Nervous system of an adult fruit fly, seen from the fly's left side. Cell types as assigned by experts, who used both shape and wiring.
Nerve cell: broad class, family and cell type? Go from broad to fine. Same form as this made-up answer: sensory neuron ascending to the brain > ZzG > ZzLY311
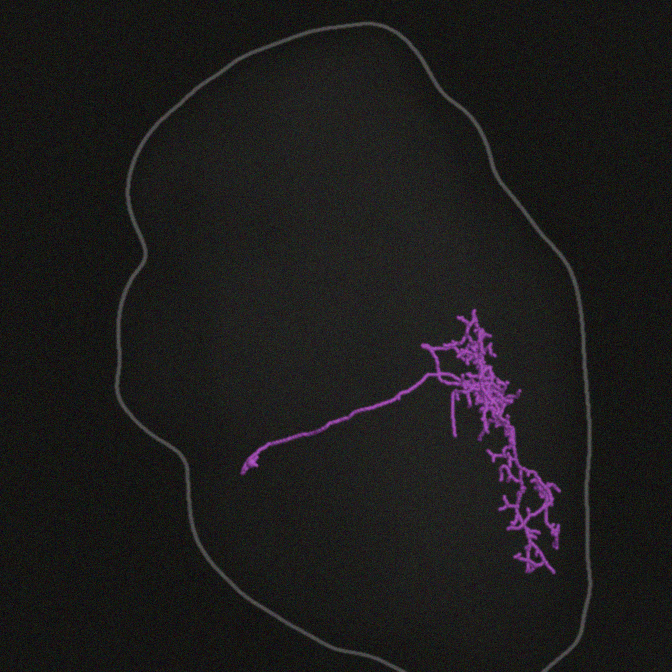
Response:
central-brain intrinsic neuron > hemilineage LALv1_ventral > PS078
